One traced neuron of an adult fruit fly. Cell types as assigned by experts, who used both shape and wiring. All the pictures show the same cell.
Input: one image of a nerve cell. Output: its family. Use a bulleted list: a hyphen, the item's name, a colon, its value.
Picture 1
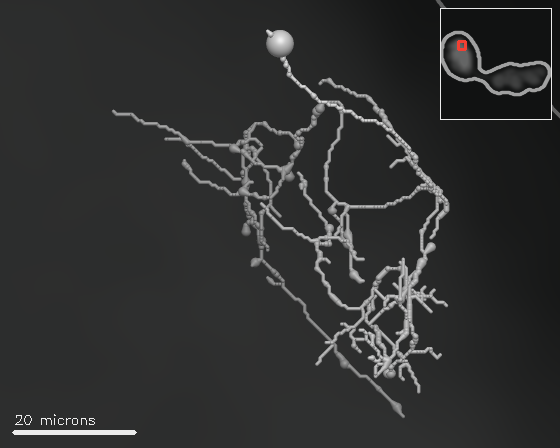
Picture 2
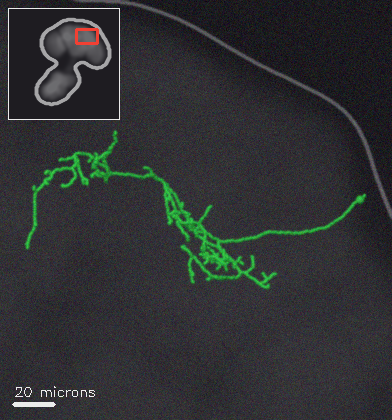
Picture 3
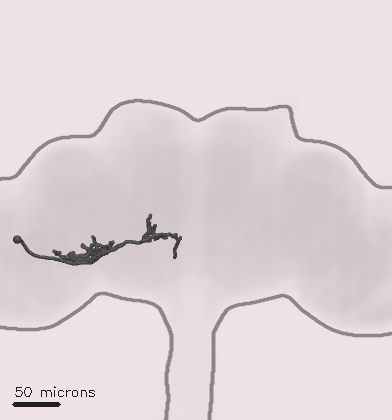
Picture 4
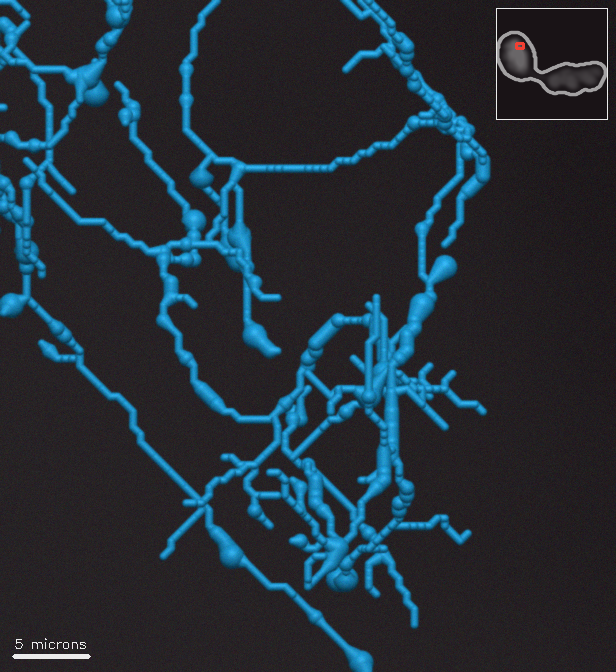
- family: hemilineage LHp3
